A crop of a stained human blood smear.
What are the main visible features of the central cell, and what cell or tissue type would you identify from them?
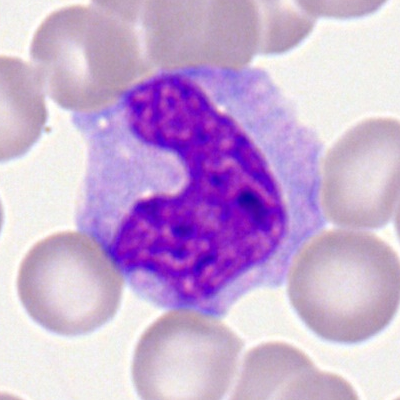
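A deep notch cuts into the folded nucleus from the left side. Its chromatin is lacy and stringy, with paler gaps between the strands. Abundant pale grey-blue cytoplasm holds a few tiny clear spots on the cell's left side. This is a monocyte.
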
